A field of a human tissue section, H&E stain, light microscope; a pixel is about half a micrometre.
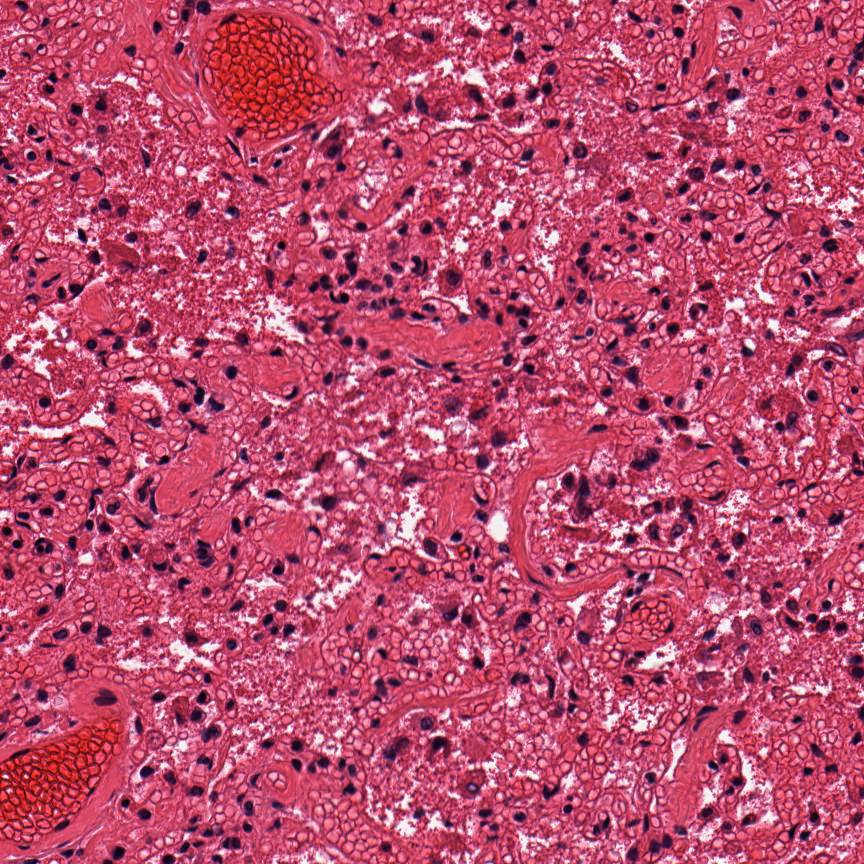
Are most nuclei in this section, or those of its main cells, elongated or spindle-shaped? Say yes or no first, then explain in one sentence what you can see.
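No. Small, round, dark-staining nuclei are scattered evenly across the whole field.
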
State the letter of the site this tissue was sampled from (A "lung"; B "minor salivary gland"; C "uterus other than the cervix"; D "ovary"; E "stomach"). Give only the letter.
A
